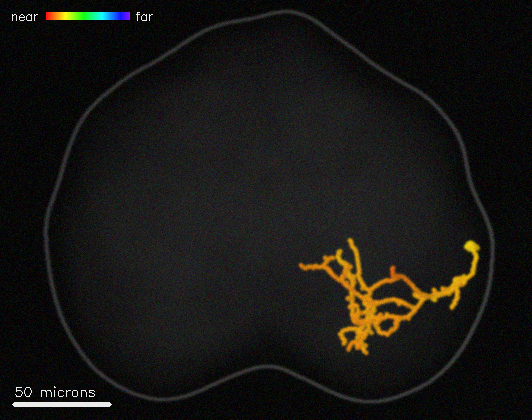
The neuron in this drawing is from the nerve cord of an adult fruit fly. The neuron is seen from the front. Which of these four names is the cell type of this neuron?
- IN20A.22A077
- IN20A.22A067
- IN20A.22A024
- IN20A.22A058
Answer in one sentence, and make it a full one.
The type assigned to this neuron is IN20A.22A077.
